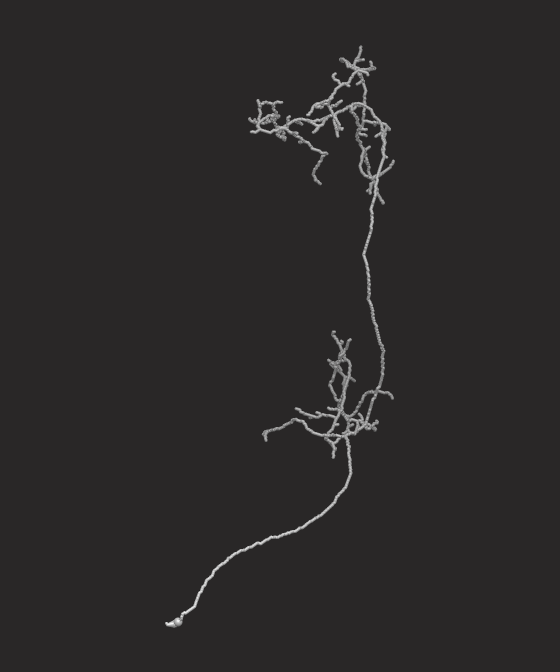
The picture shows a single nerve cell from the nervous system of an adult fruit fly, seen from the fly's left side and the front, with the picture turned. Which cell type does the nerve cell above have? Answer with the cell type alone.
AVLP580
